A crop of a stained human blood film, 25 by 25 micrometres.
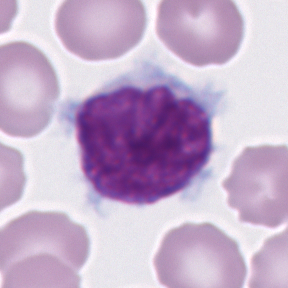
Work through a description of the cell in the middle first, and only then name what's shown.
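What I see of the cytoplasm is only a thin rim around the nucleus, pale blue and showing no distinct granules. The nucleus, about 11 micrometres across, has a folded outline with clefts along its upper edge. So this one is a hairy cell.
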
